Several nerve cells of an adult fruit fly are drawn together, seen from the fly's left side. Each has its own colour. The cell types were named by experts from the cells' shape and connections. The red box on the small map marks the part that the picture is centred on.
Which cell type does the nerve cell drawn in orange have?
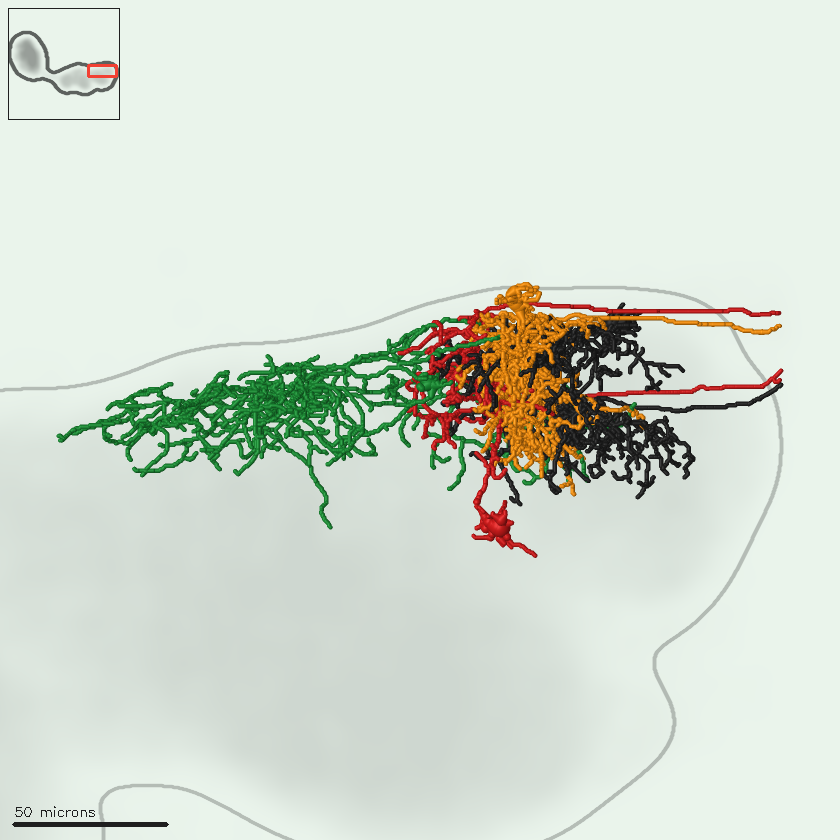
MNad06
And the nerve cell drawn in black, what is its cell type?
MNad02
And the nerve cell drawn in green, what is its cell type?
INXXX364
